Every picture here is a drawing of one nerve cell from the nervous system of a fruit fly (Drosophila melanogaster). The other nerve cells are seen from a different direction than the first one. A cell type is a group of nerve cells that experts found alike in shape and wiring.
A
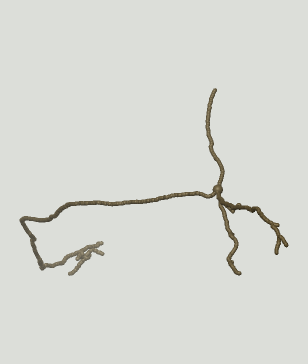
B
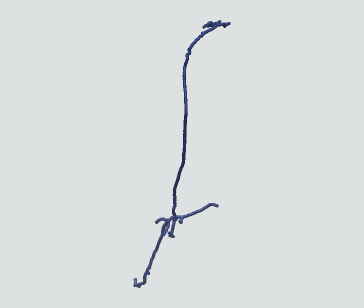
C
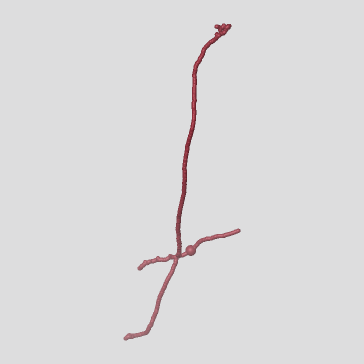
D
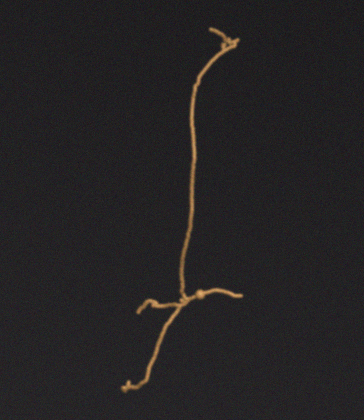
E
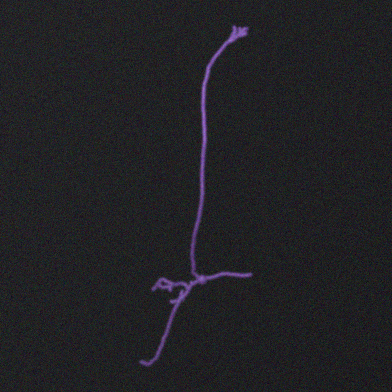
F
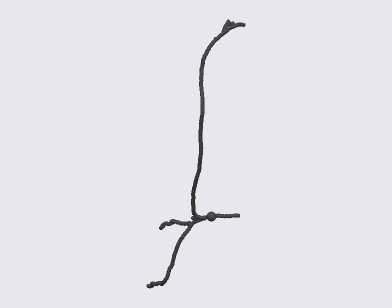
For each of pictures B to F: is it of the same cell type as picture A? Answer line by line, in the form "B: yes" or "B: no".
B: no
C: yes
D: yes
E: yes
F: yes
